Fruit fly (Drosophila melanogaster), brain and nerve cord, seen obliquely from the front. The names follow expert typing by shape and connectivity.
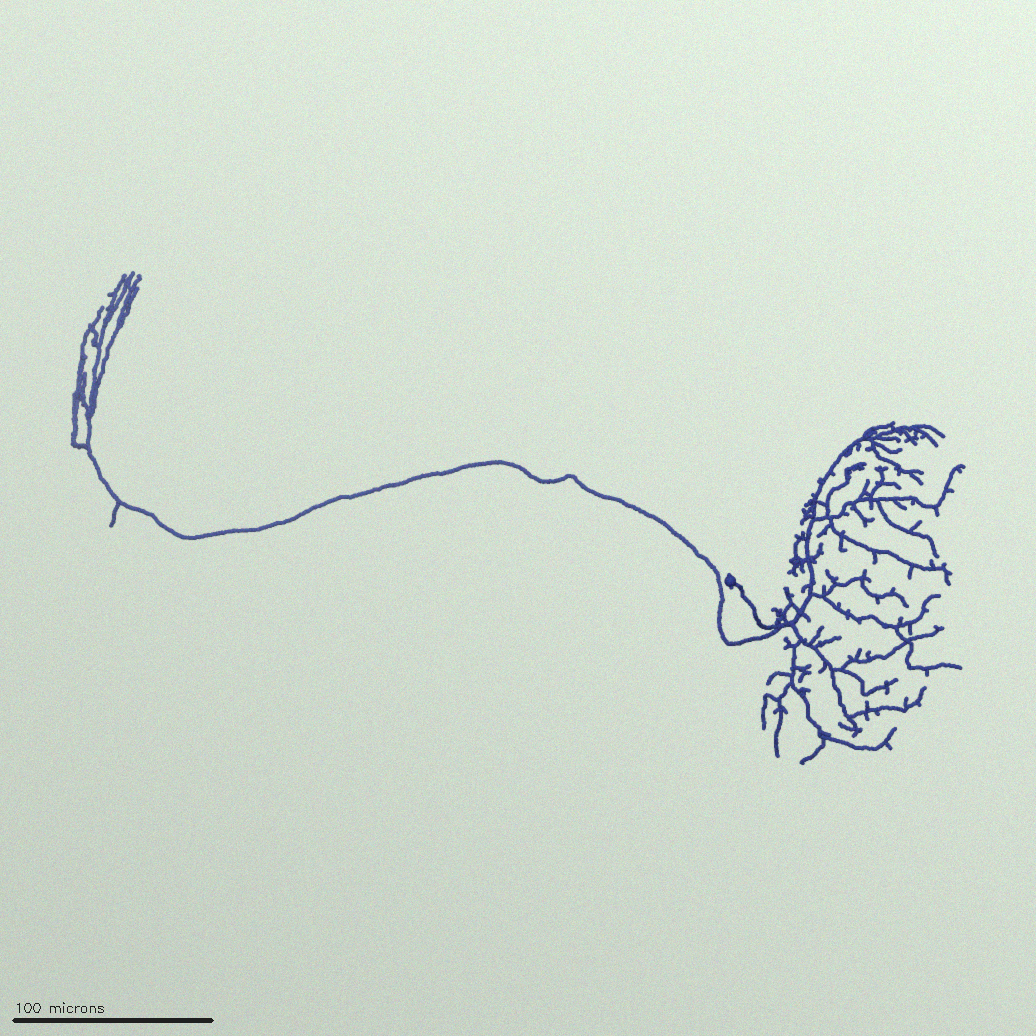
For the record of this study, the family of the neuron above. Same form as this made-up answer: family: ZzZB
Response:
family: hemilineage VPNl&d1_lateral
